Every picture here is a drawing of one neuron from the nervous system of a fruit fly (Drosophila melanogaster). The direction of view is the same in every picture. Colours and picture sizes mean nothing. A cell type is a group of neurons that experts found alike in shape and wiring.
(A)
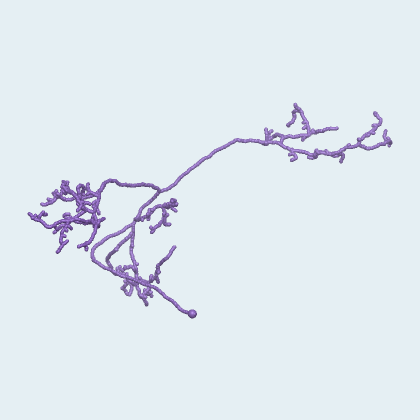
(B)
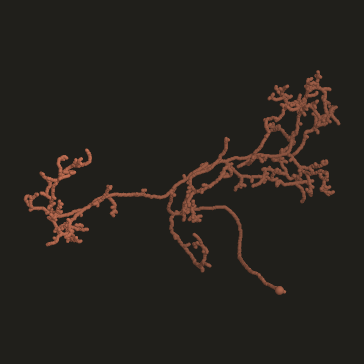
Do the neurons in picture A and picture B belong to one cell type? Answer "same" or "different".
different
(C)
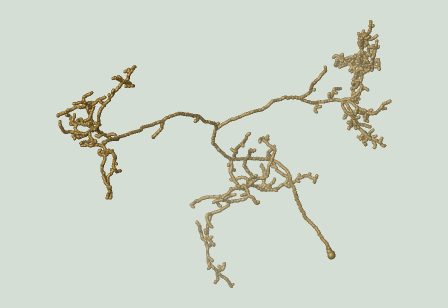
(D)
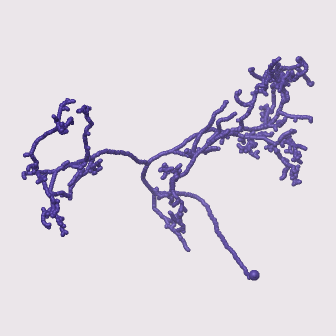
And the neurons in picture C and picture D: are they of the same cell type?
same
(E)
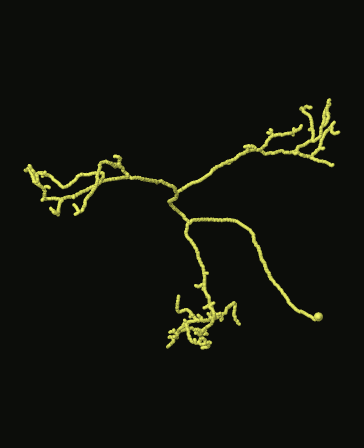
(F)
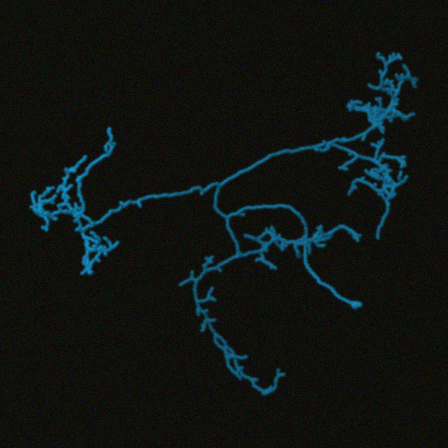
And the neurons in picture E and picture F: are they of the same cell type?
different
